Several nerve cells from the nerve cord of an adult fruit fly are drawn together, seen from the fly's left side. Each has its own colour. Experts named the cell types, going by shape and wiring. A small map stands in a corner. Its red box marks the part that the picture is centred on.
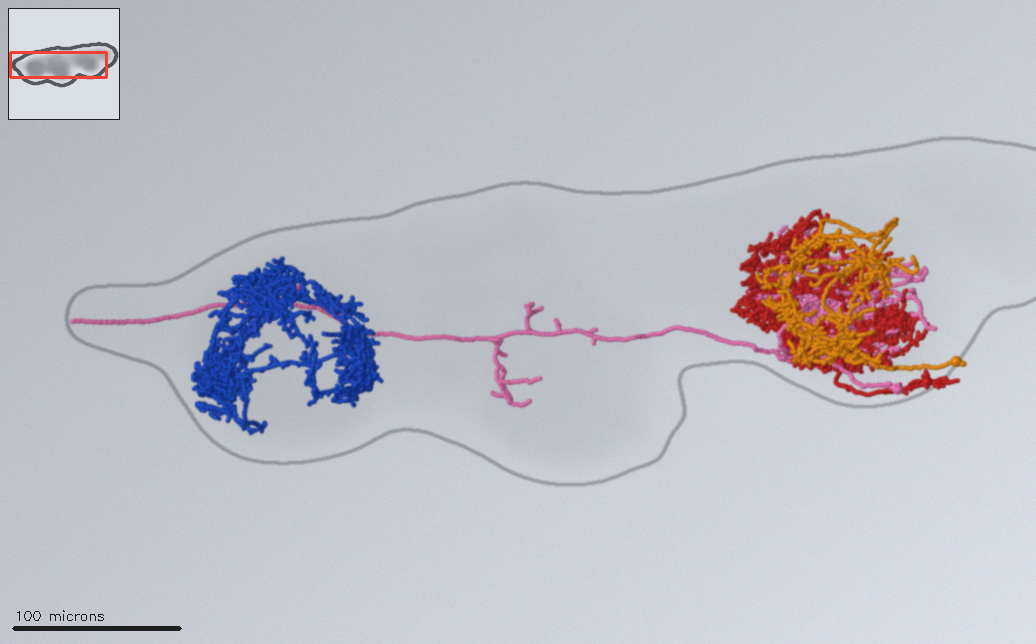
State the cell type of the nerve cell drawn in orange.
IN26X003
